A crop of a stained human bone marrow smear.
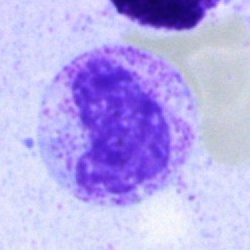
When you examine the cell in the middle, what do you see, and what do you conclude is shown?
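See how the nucleus is kidney-shaped, its indentation turned to the left. The chromatin is deep purple, mottled with small paler spots. Around it runs a moderate rim of pale bluish-grey cytoplasm, with fine pinkish-purple granules scattered through it. So this one's a metamyelocyte.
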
